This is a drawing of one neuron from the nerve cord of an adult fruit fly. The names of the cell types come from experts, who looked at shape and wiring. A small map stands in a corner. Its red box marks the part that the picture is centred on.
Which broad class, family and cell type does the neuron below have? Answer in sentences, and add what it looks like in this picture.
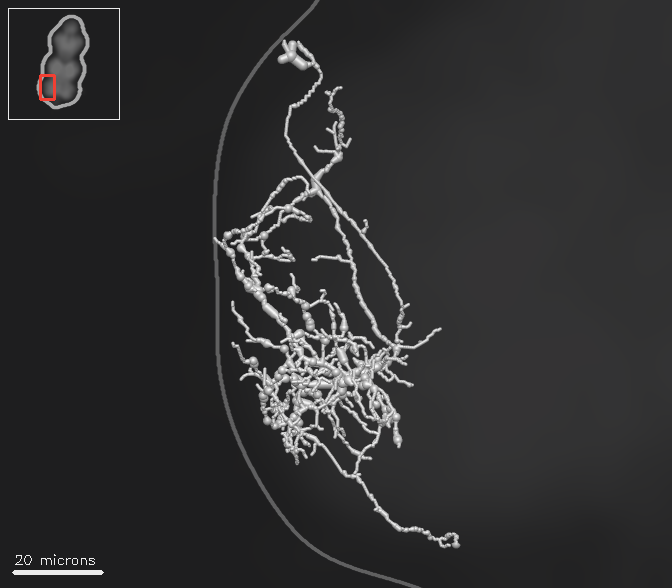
Its broad class is nerve-cord intrinsic neuron. The family is hemilineage 20A.22A. The cell type is IN20A.22A018. From top to bottom in the picture it spans about 120 microns. The picture shows dozens of branch ends.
